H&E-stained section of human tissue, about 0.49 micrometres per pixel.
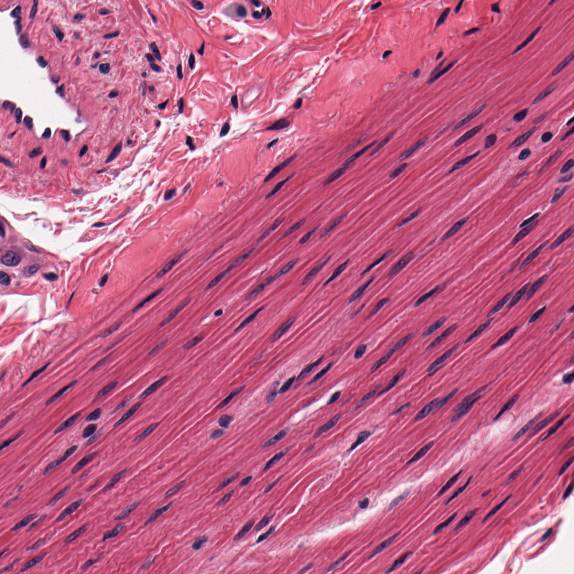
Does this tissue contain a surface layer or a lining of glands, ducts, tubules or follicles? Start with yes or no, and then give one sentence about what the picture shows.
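Yes. A single layer of epithelial cells lines the white spaces along the upper left edge.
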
